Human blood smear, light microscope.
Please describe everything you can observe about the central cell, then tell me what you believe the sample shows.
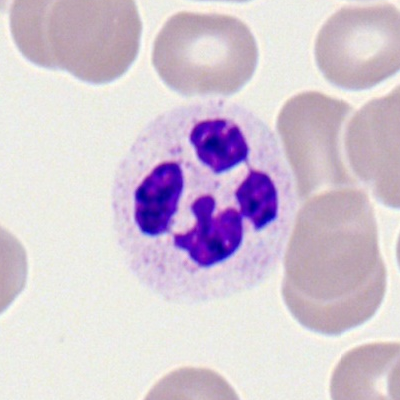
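I count at least four lobes in the nucleus, each looking separate, and they sit roughly in a ring around the centre of the cell. The chromatin looks dark purple and coarsely clumped. Fine pinkish-violet granules dust the cytoplasm. Putting that together, this is a segmented neutrophil.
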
